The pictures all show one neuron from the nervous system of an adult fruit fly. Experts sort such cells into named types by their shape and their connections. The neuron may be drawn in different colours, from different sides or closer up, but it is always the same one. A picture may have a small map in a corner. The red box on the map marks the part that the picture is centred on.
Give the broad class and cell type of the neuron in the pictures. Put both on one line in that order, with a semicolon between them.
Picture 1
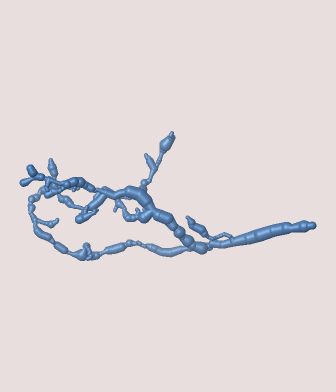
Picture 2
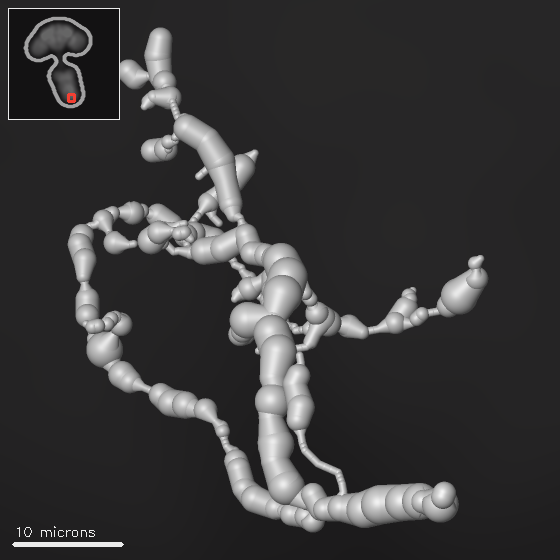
sensory neuron entering the nerve cord; SNxx23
